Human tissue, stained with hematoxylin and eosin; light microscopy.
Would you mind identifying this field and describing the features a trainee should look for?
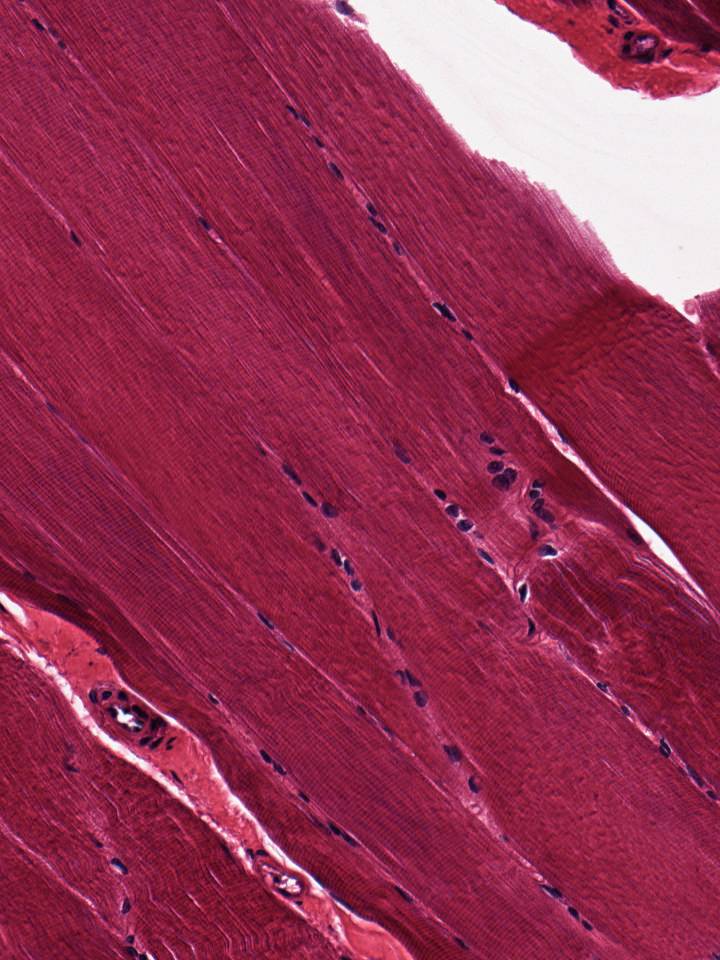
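This is skeletal muscle: long, parallel, unbranched fibres cross the whole field diagonally, from upper left to lower right. Follow one along and you'll see fine, regular cross-striations, with dark, flattened, elongated nuclei lying at its edges, along its length.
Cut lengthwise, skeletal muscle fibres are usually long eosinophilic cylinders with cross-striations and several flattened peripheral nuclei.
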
